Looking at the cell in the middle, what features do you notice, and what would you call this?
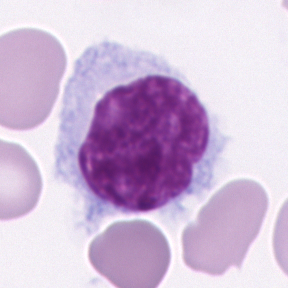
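Start at the outer edge: it is ragged and frayed, not smooth. Next, the nucleus is roughly round, with a shallow notch on its lower right side, and no distinct nucleolus can be seen in it. The cytoplasm has a faint stippled texture and no coarse coloured granules. So this is a hairy cell.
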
